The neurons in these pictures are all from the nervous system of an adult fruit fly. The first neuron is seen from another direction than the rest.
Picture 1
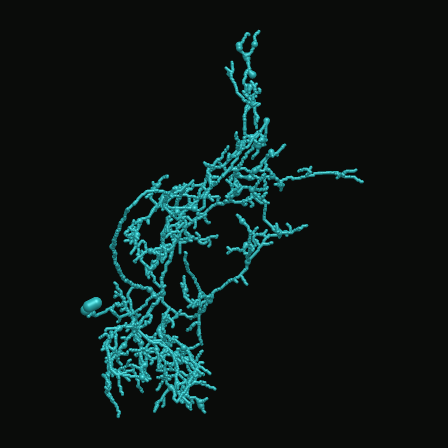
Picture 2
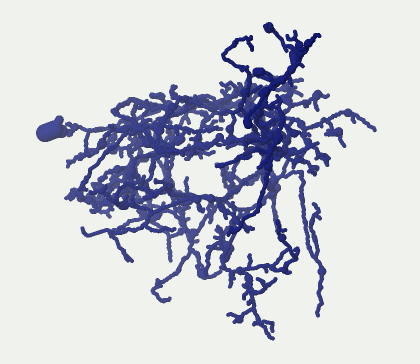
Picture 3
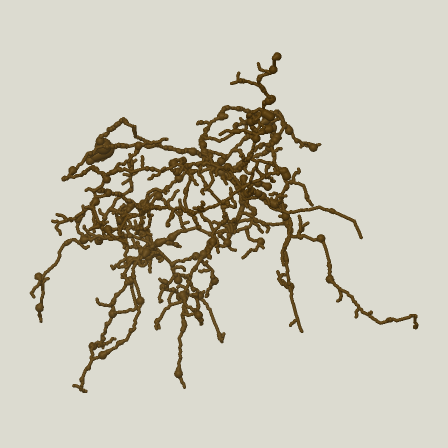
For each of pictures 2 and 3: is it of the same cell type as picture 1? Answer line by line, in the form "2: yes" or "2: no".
2: no
3: yes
